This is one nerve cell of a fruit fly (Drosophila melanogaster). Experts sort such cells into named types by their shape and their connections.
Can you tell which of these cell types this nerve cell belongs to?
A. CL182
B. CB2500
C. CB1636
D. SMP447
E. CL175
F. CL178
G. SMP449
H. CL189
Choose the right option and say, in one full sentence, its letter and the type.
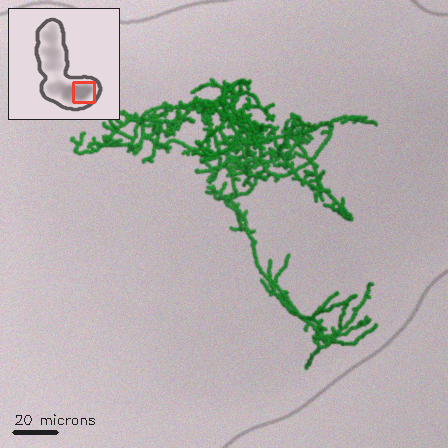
The cell type for the nerve cell is option E, which is CL175.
